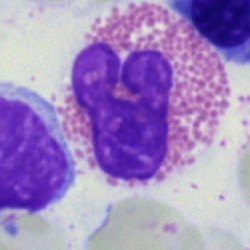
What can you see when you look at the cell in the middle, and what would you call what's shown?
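Notice how dense the chromatin is: dark purple and coarsely clumped. Search the nucleus and you won't find any nucleoli. The band of granular cytoplasm is wider on the right of the nucleus than on the left. The cell outline is roughly round. What we have here is an eosinophil.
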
